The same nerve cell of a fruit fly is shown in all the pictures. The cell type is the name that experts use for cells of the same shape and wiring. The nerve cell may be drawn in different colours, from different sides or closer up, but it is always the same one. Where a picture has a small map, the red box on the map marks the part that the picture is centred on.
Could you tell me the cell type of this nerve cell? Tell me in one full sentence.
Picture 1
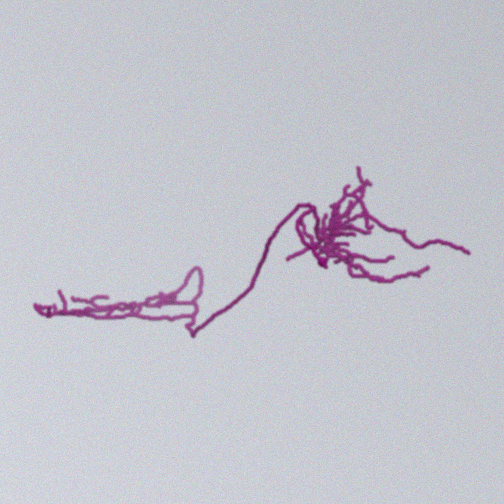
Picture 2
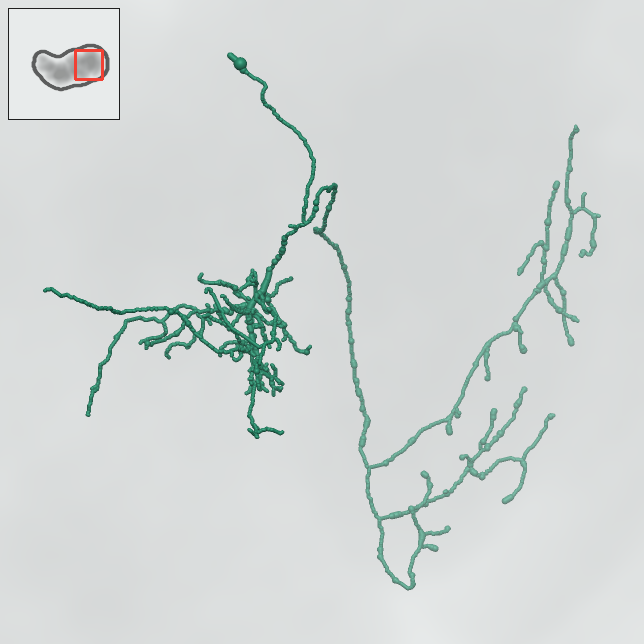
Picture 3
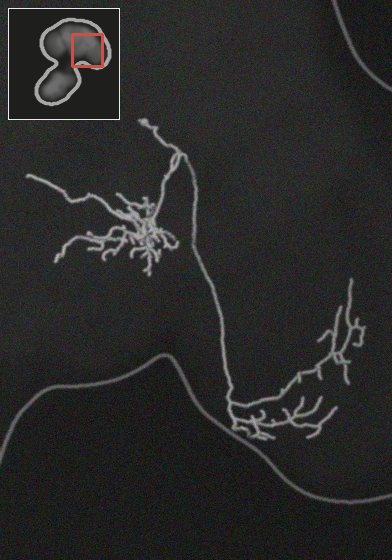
This nerve cell is a member of the LPT116 cell type.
